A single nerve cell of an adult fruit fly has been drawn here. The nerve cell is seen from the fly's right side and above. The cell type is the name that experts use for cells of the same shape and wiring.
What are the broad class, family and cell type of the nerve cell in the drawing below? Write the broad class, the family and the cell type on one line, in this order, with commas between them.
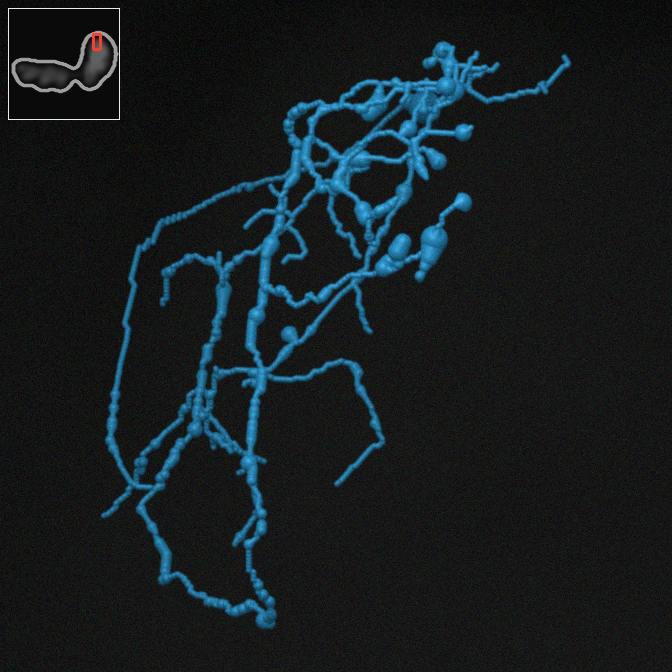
central-brain intrinsic neuron, hemilineage LHp2, CB3081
